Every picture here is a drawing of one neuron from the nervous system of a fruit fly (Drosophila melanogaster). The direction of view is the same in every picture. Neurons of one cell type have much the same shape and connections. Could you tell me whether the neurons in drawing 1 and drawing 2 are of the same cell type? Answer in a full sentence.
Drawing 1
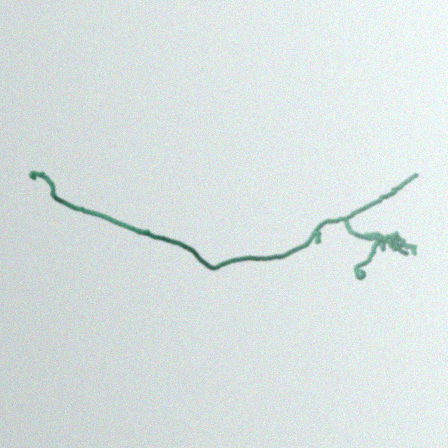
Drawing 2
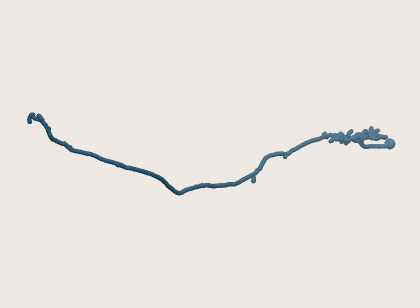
They are of different cell types.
